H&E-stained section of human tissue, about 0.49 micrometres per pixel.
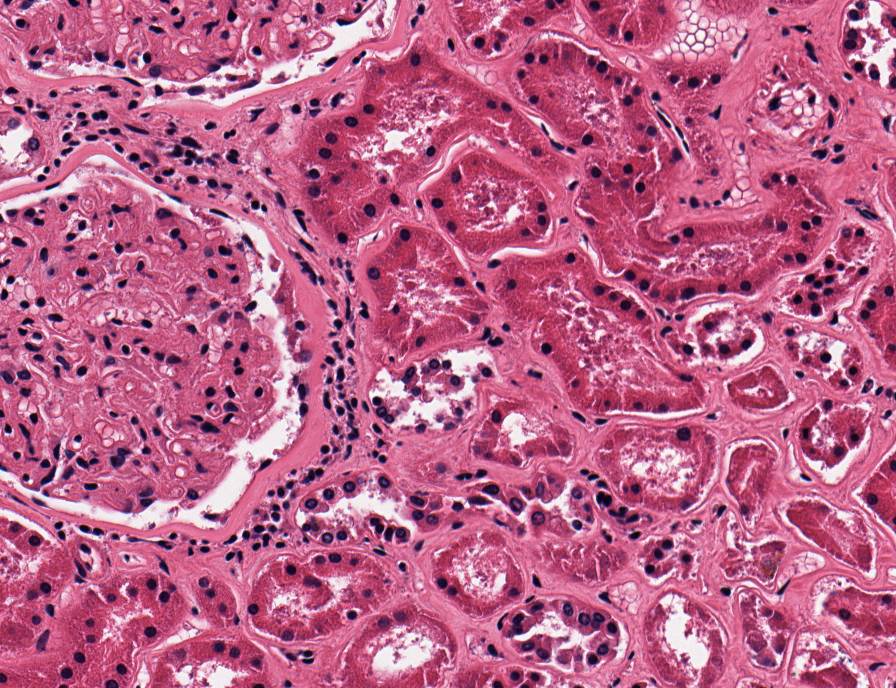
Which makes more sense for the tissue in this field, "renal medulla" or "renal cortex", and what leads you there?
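This is renal cortex. Look at the left of the field, where a single large glomerulus sits, with tubules filling the centre and right. Its cellular tuft fills most of the capsule.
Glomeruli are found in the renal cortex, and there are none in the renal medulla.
So that glomerulus on the left is what decides it.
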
